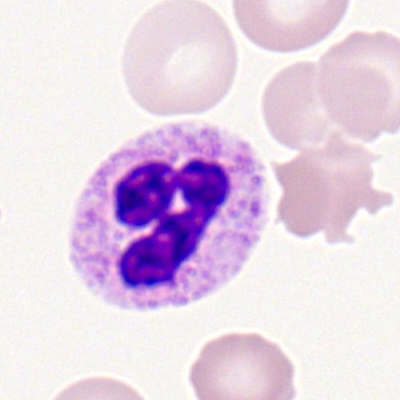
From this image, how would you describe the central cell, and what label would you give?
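First, the outline is round and smooth. Second, the nucleus is divided into three lobes. Third, fine pinkish-purple granules are scattered evenly through the cytoplasm. Fourth, no vacuoles are present in the cytoplasm. The cell is a segmented neutrophil.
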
